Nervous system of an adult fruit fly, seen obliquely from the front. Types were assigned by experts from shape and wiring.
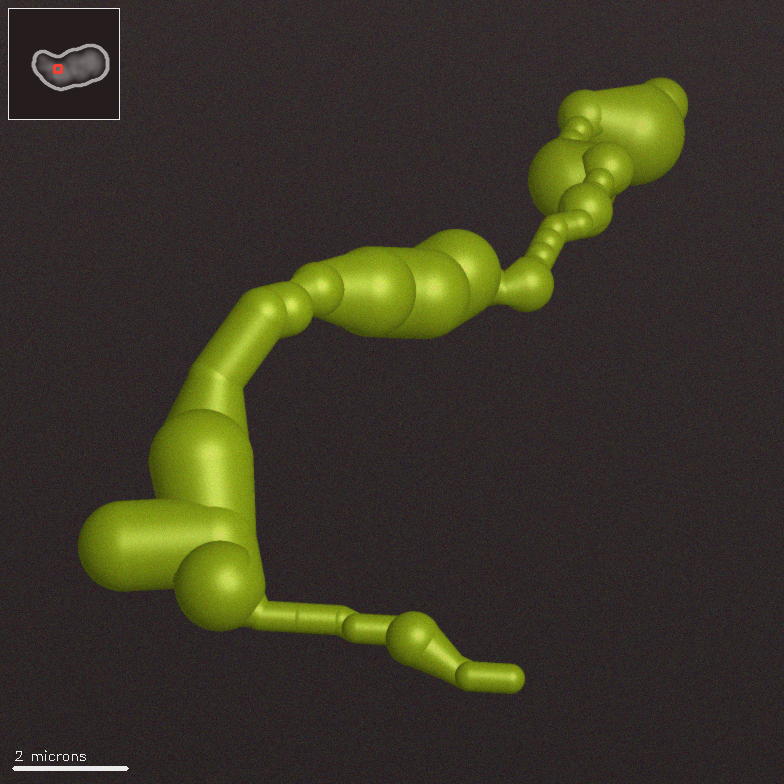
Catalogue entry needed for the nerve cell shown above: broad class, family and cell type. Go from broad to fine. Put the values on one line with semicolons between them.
photoreceptor or other optic-lobe sensory neuron; class visual; R8p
